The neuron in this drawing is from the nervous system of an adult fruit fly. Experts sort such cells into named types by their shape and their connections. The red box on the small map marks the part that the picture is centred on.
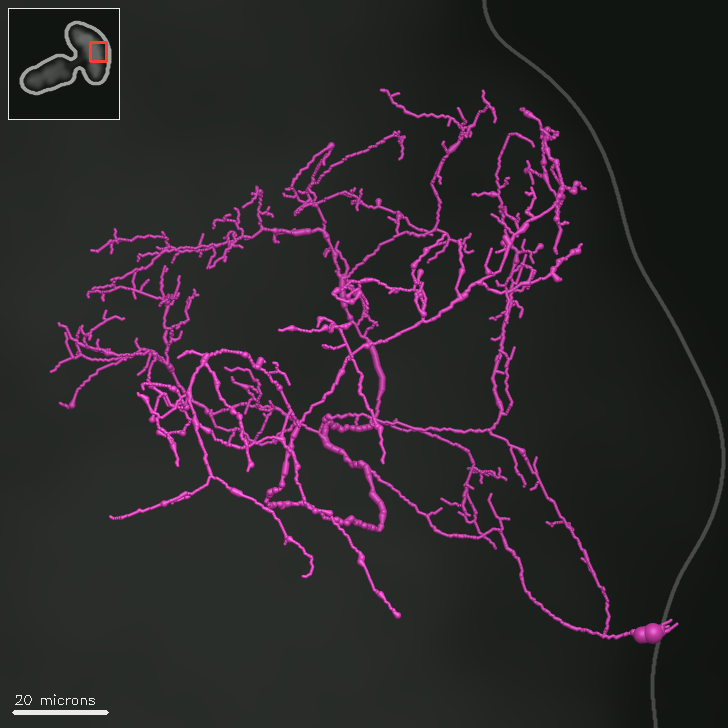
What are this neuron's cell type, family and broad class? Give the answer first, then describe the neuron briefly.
It is of cell type SMP015. Its family is hemilineage AOTUv3_dorsal. This is a central-brain intrinsic neuron. It lies in the brain. The cell body can be seen at the lower right of the picture. The picture shows more than a hundred branch ends.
